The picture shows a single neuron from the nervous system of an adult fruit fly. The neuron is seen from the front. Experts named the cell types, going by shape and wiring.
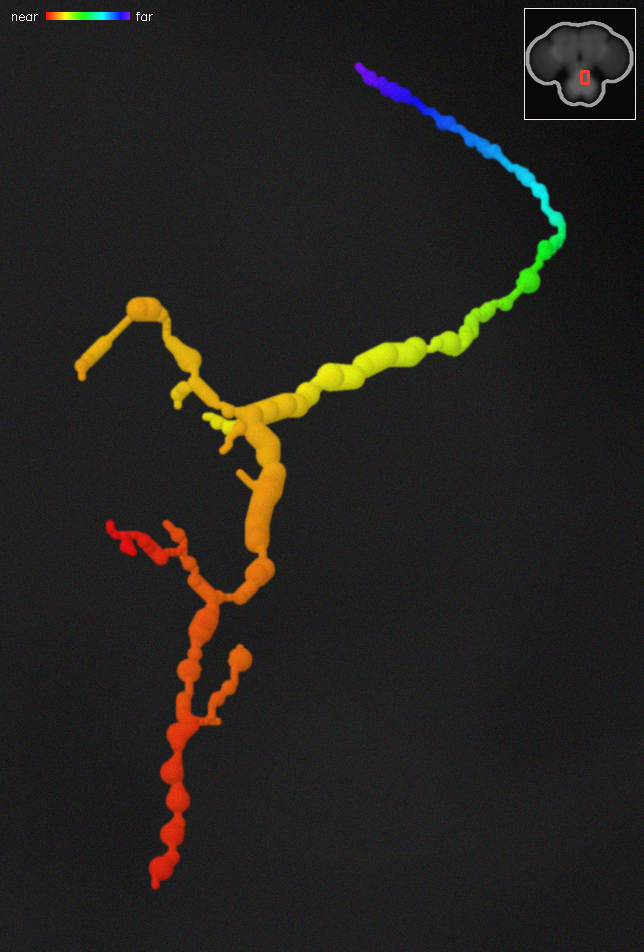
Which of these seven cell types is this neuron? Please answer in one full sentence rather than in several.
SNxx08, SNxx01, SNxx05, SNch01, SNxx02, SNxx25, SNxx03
This neuron is classified under the cell type SNxx01.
